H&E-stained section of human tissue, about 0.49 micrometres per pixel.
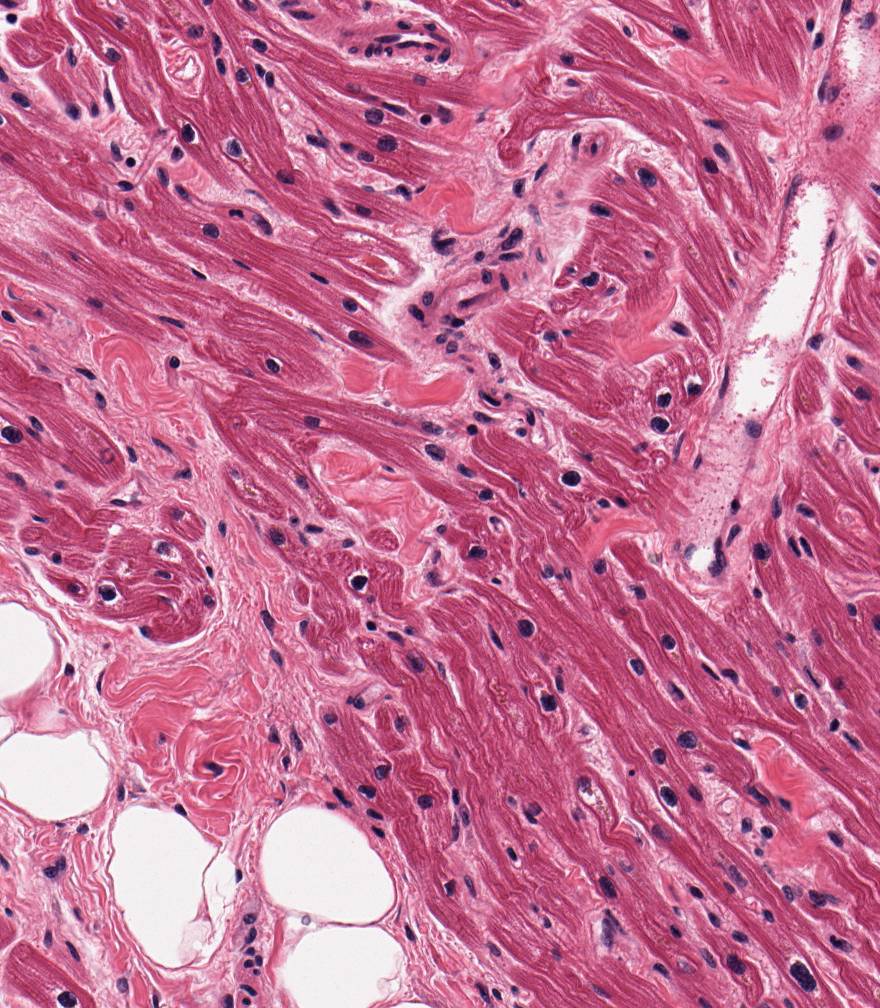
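Atrial appendage of the heart, haematoxylin and eosin. Cardiac muscle fibres fill most of the field, running diagonally from upper left to lower right. Fibres branch and join one another, not separate parallel cells. Wavy, paler pink collagen bundles lie between fibres, most plentiful centre and left. Small cluster of empty, rounded fat cells at lower left corner.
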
